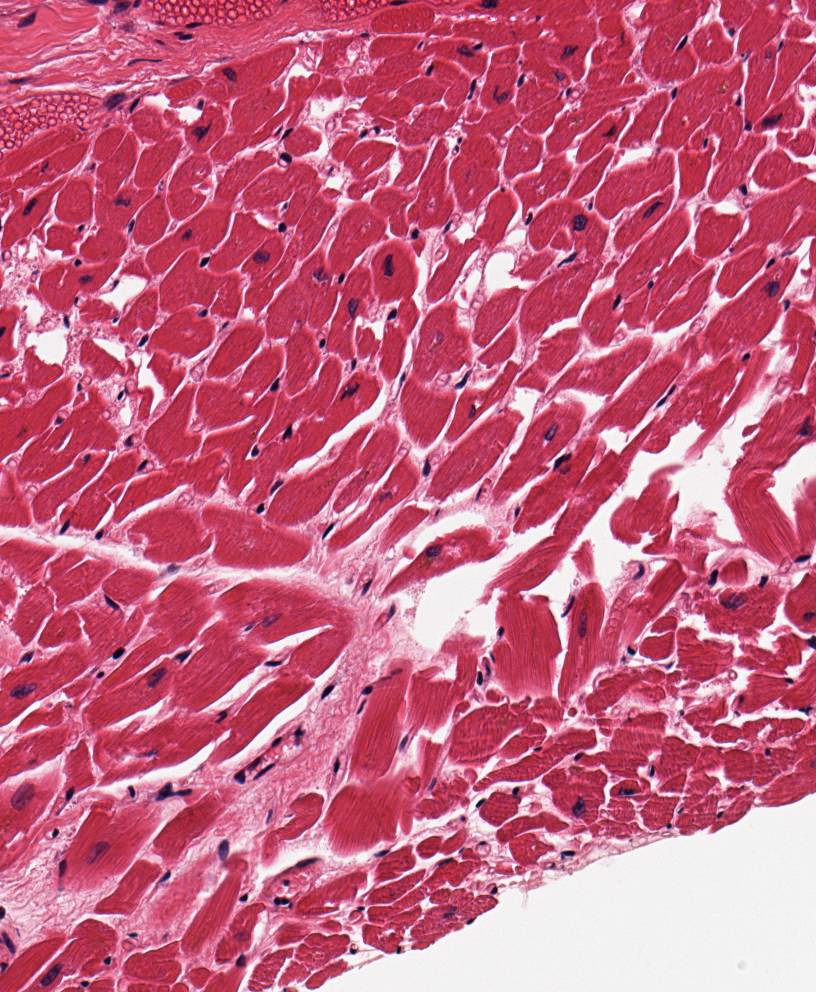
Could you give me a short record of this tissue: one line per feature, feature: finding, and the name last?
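Branching: several muscle fibres branch and join neighbouring fibres
Nuclei: single, oval, central within each fibre
Between fibres: small dark elongated nuclei in thin pale tissue
Top left edge: denser pink fibrous tissue with clusters of small rounded profiles
Name: left ventricle of the heart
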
